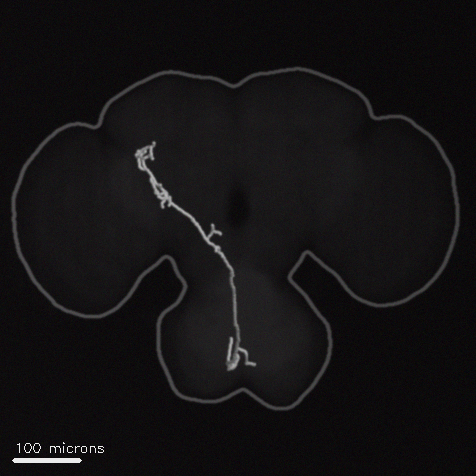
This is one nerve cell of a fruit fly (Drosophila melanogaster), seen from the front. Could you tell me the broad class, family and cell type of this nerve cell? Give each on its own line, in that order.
ascending neuron
hemilineage 05B
AN05B059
